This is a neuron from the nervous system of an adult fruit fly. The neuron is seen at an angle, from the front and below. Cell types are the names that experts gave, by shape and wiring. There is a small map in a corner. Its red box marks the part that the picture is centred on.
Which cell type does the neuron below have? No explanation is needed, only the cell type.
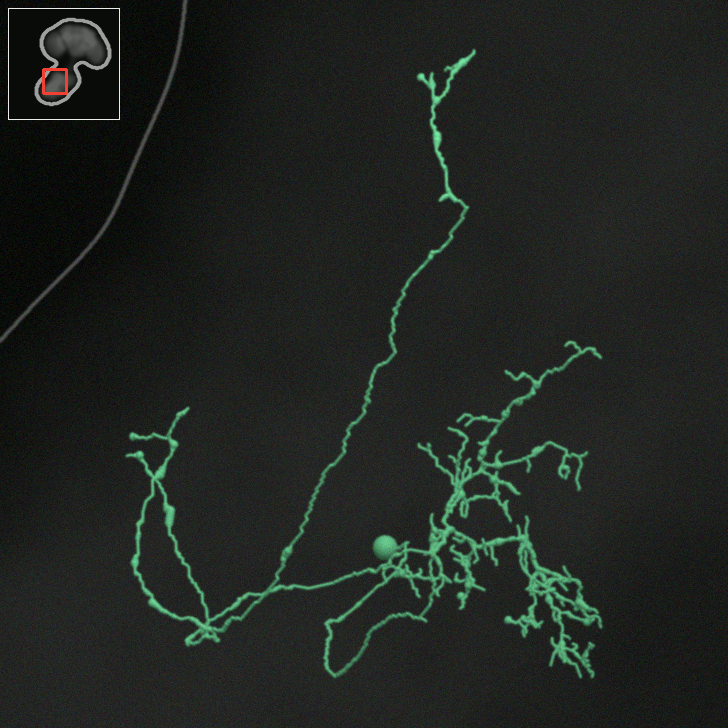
IN07B090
